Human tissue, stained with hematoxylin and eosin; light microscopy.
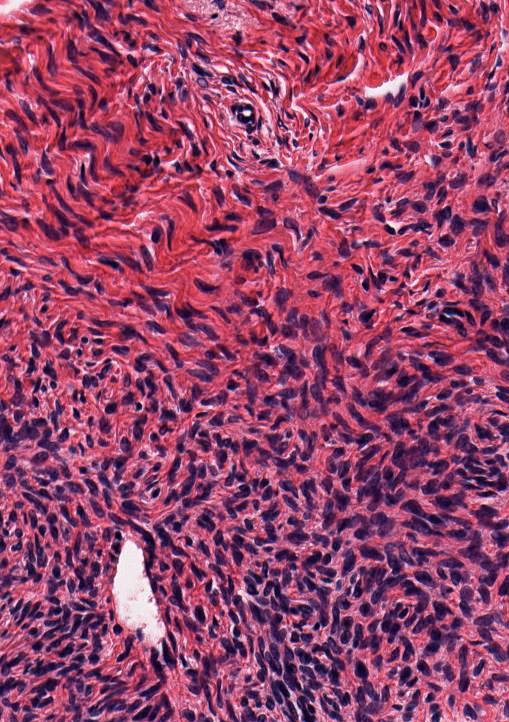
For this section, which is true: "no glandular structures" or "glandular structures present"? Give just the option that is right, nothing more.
No glandular structures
